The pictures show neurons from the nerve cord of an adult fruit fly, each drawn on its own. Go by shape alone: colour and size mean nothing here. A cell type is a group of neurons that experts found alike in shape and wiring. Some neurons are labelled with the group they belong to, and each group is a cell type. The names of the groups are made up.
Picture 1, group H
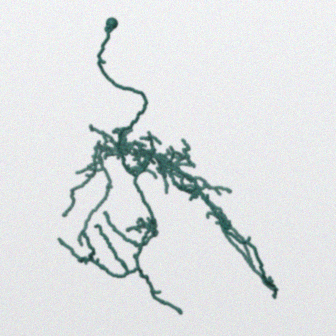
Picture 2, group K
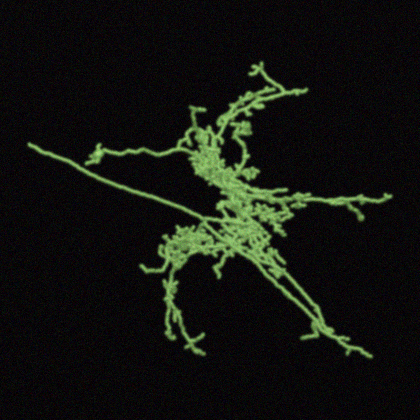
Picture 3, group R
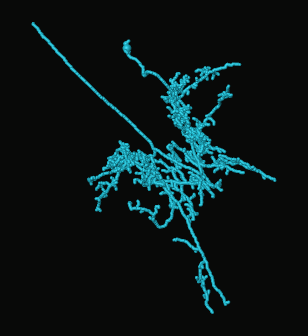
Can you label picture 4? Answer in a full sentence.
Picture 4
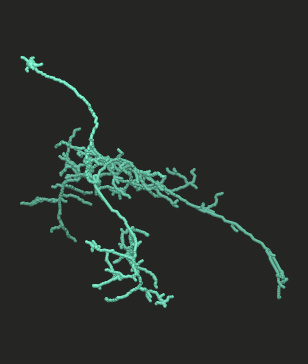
It belongs to group H.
